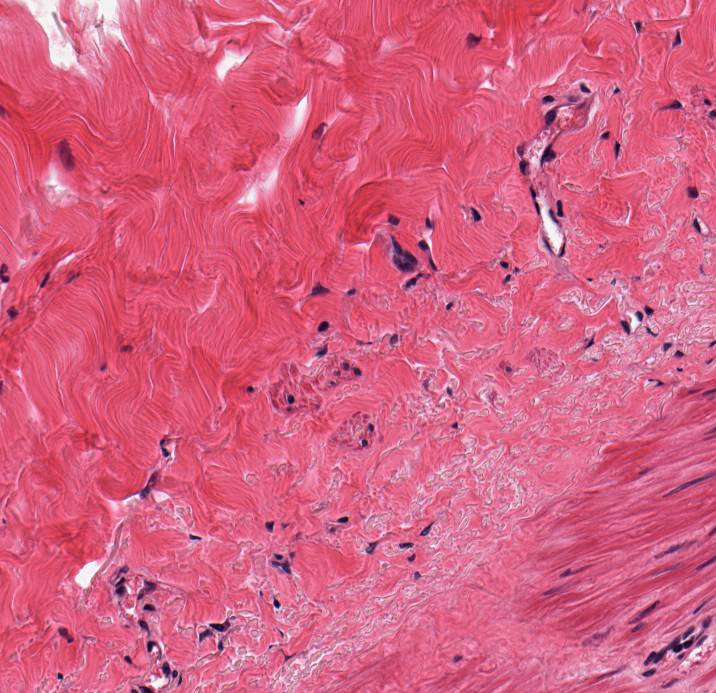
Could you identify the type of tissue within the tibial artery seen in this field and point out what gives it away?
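Tunica adventitia makes up this field. Dense, wavy, deeply eosinophilic collagen bundles fill its upper and left parts.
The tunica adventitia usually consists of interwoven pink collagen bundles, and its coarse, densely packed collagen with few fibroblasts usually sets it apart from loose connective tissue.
Stromal cells are sparse here, with small dark spindle-shaped nuclei among the collagen. A thin-walled small vessel with a narrow slit-like lumen lies in the upper right.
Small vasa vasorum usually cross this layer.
No epithelium or fat cells are present.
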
